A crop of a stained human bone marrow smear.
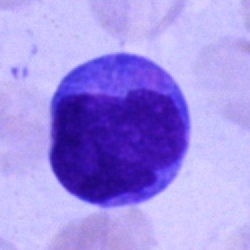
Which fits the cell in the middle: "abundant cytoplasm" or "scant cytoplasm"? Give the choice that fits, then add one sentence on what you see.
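Scant cytoplasm. The nucleus fills most of the cell.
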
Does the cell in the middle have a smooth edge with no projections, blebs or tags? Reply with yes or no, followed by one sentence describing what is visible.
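Yes. The cell outline is round and smooth.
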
